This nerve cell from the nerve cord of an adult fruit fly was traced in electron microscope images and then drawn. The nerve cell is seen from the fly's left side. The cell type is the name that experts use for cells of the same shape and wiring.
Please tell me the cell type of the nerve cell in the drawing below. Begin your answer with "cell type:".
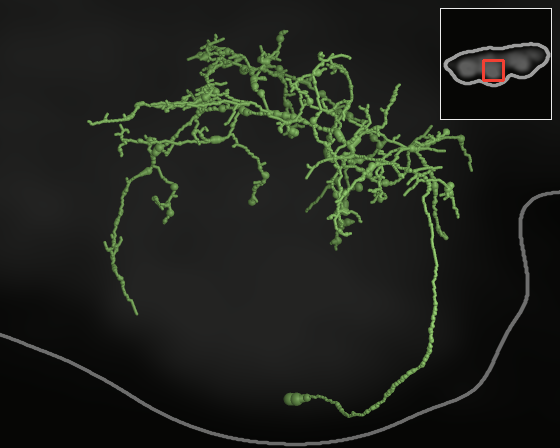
cell type: IN04B081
